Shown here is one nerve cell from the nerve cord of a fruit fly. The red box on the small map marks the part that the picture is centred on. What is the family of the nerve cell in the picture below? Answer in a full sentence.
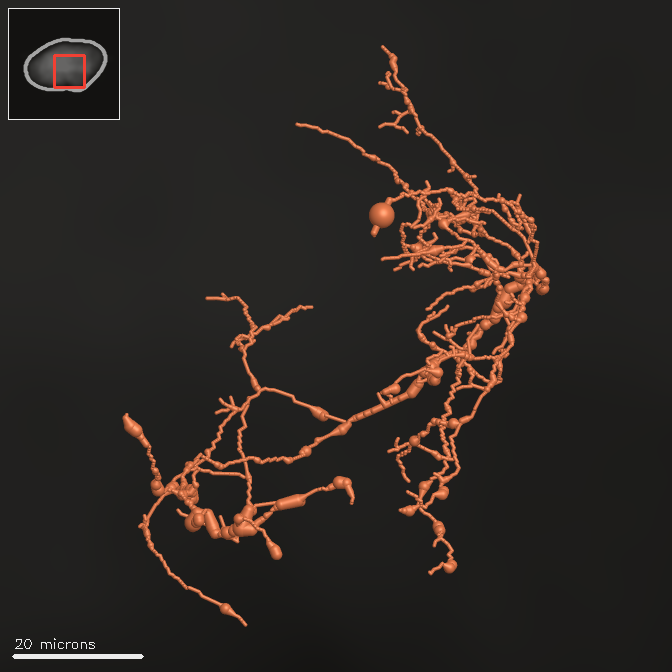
The family is hemilineage 09A.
